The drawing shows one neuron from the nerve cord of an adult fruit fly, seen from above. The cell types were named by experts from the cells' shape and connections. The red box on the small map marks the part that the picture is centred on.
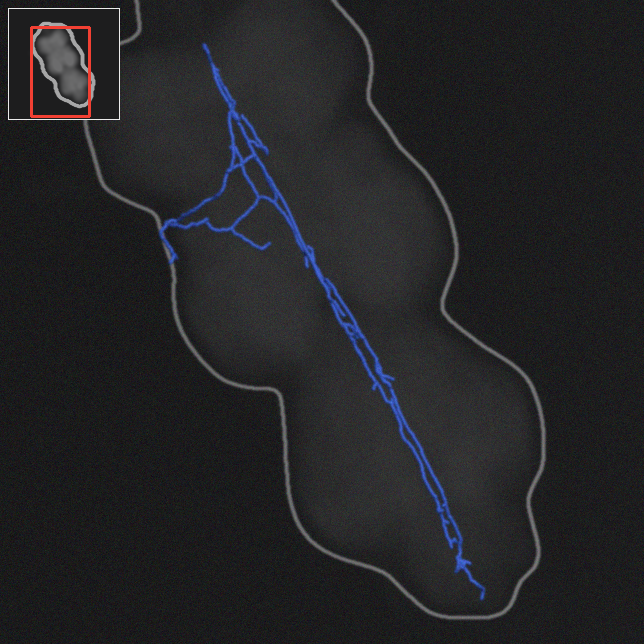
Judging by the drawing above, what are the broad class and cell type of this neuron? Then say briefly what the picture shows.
This is a sensory neuron entering the nerve cord. Its cell type is SNxx31. The drawing shows no cell body. As drawn here it is taller than it is wide.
